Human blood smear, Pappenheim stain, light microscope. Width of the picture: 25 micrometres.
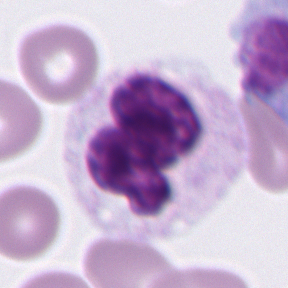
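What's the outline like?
Round and smooth.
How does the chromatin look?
Dark purple, coarsely clumped.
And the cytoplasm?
Abundant, pale pinkish-lilac, with fine faint lilac granules spread through it.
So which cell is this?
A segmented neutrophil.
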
